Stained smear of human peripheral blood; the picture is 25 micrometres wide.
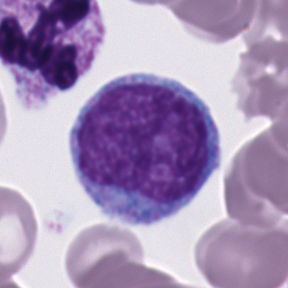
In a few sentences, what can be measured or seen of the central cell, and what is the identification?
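I'm measuring the cell at about 13 micrometres across. The nucleus comes to about 12 by 10 micrometres and fills about 70% of the cell's area. It's round, without lobes or any deep indentation, and it sits off-centre toward the top. Its chromatin is finely stippled, not gathered into coarse dark blocks. That leaves the cytoplasm as a rim, widest at the lower side of the cell. What I have here, then, is a monocyte.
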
